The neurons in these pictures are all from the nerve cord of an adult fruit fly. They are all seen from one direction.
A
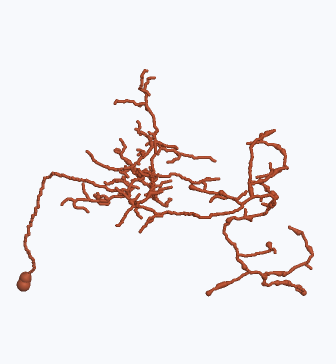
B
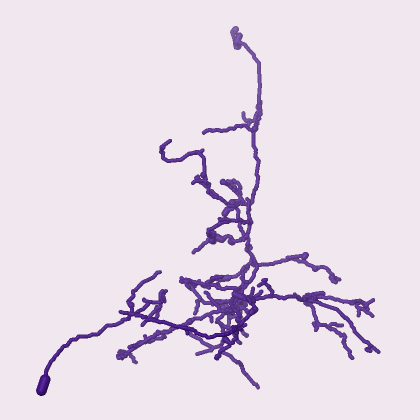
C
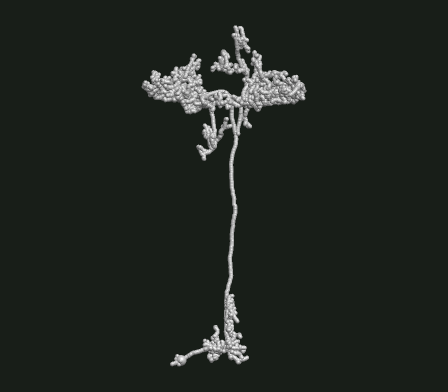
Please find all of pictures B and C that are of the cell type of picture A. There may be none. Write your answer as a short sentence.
Picture B is of the same cell type.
